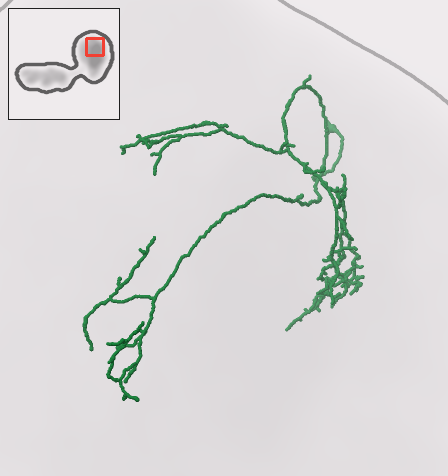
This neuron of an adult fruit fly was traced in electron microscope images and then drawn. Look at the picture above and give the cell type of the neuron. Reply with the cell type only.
SMP016_b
